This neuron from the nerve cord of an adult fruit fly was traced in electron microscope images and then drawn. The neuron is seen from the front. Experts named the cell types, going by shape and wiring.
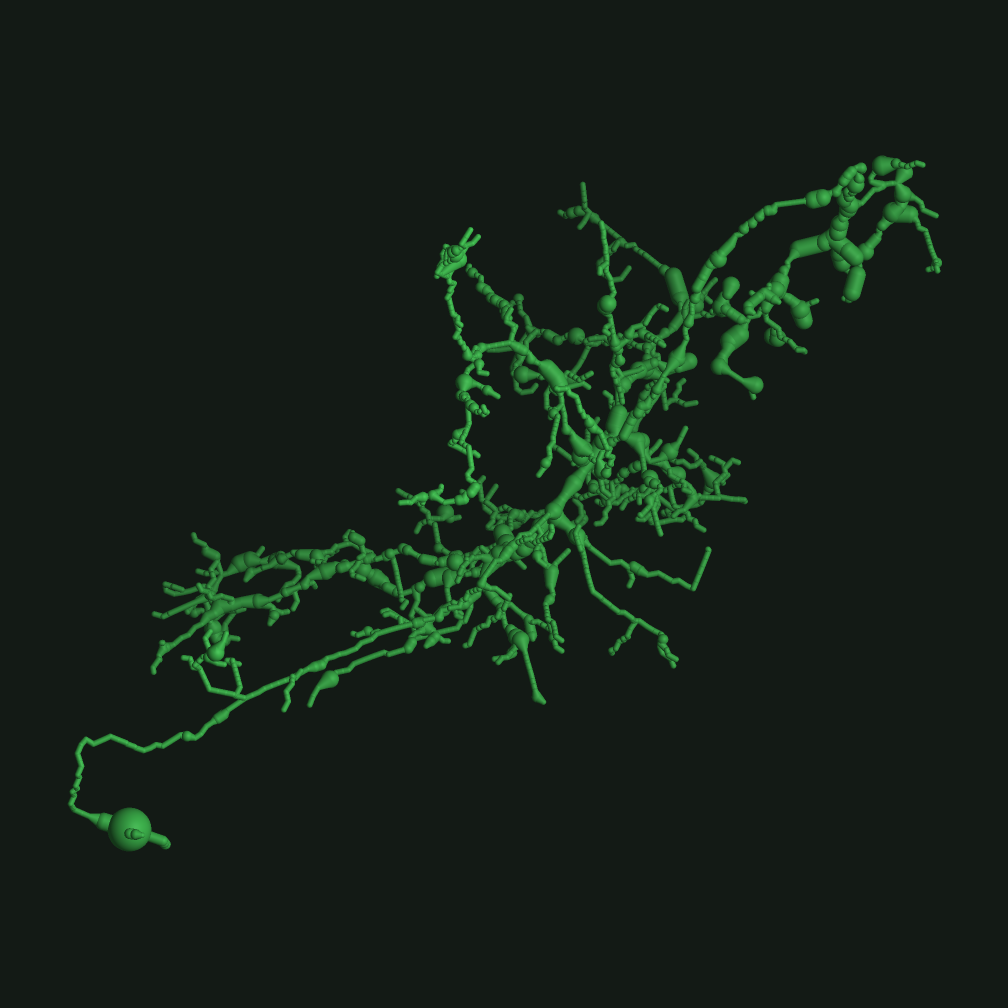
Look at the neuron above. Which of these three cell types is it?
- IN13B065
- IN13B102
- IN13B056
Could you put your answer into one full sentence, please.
The cell type name for this neuron is IN13B056.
